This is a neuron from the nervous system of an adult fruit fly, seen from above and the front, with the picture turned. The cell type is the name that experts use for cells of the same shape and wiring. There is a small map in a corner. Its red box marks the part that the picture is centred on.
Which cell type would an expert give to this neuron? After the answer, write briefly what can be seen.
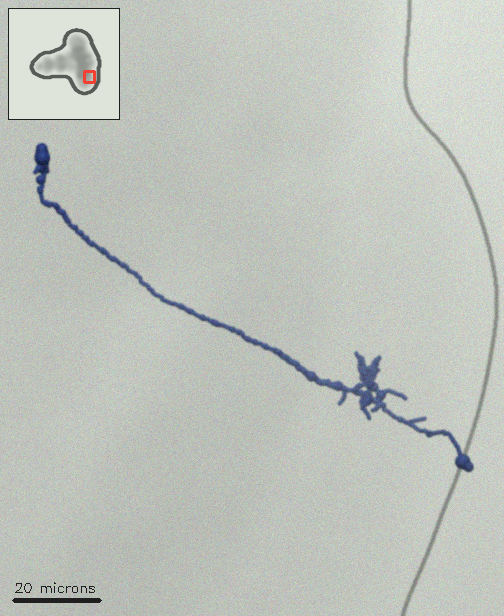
It is of cell type Tm9. This is an optic-lobe intrinsic neuron. The cell body can be seen at the lower right of the picture. By the scale bar it is about 100 microns wide in this view.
